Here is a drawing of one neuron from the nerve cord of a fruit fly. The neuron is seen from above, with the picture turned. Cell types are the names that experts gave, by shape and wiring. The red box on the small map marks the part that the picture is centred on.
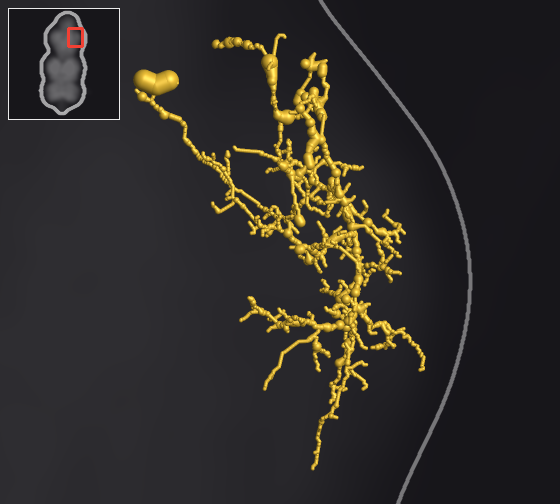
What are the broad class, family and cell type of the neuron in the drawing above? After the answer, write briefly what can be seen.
It is a nerve-cord intrinsic neuron. Its family is hemilineage 17A. Its cell type is IN17A061. Dozens of branch ends can be seen. As drawn here it is taller than it is wide.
